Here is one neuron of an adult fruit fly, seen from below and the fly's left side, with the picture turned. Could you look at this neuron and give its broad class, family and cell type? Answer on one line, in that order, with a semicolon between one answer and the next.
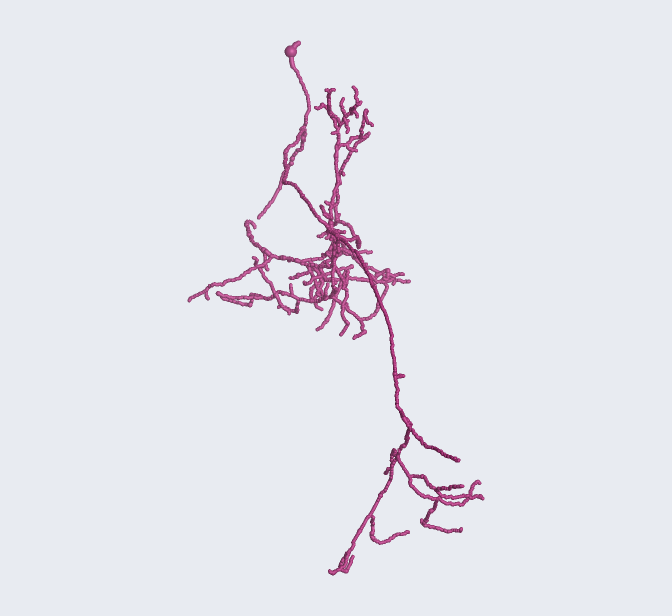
central-brain intrinsic neuron; hemilineage AOTUv4_dorsal; CRE003_b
